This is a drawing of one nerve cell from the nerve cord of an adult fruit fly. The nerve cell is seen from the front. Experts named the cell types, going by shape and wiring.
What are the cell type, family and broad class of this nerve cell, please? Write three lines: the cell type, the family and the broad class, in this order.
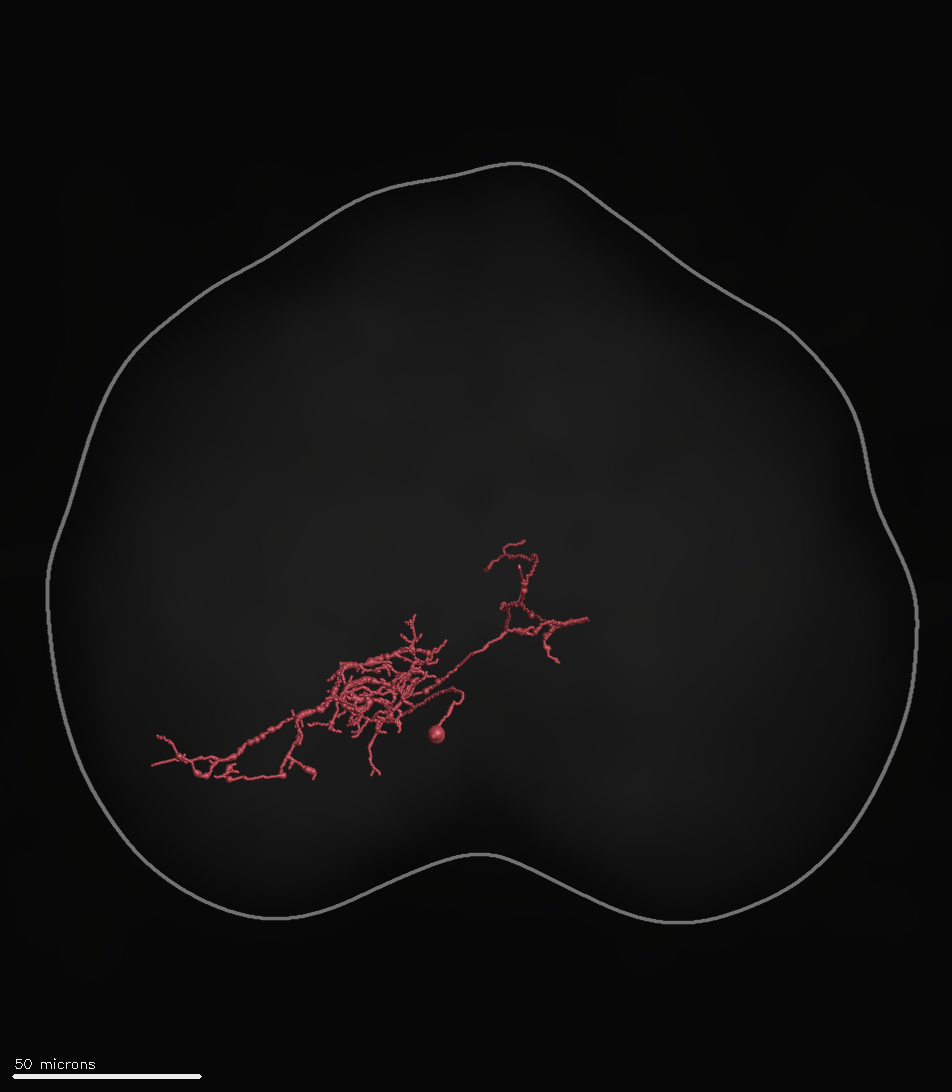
AN10B034
hemilineage 10B
ascending neuron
